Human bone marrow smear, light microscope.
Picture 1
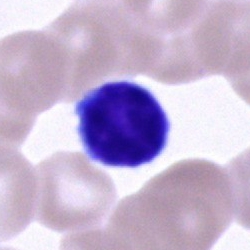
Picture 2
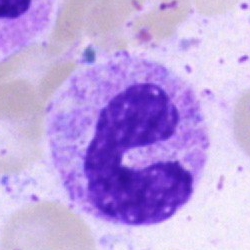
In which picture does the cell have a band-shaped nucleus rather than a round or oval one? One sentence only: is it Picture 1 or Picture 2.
There is a band-shaped, curved nucleus without separate lobes in picture 2.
